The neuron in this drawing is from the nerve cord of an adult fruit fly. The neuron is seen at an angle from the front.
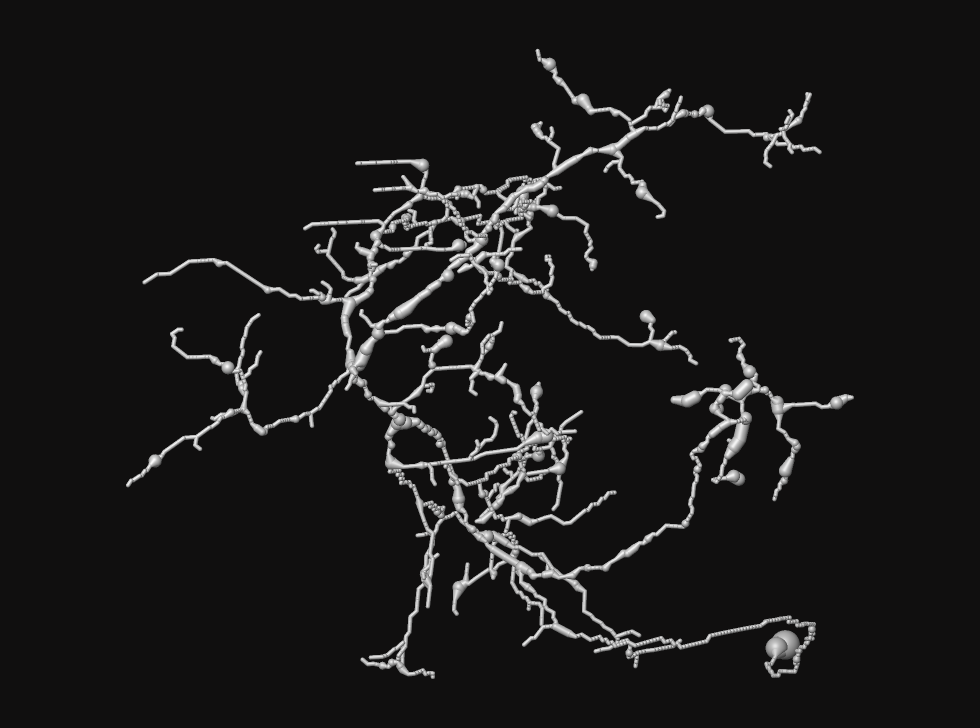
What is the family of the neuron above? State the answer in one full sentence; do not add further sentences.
It is hemilineage 16B that is the family of this neuron.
